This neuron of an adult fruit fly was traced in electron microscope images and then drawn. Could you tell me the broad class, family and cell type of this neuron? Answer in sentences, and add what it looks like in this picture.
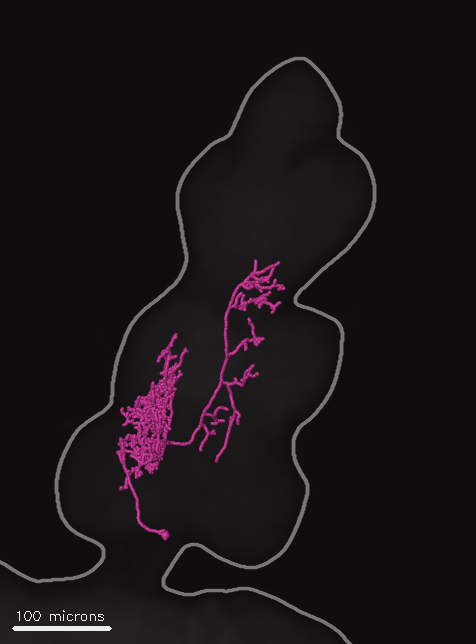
This is a nerve-cord intrinsic neuron. Its family is hemilineage 14B. Its cell type is IN14B007. By the scale bar it is about 300 microns tall in this view. In this view it is taller than it is wide.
